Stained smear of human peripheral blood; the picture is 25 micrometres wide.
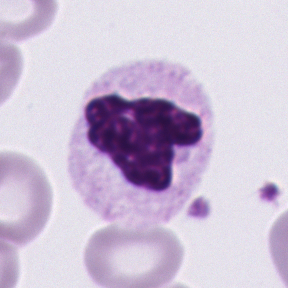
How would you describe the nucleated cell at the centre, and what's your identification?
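Start with the nucleus: its outline is irregular and folded, with several bulges, and the chromatin stains dark purple throughout. The rim of cytoplasm is widest below the nucleus, and fine, faint violet granules are scattered through it. The cell measures about 15 by 12 micrometres, and the nucleus about 10 by 8 micrometres, filling about 40% of the cell's area. What you have here is a segmented neutrophil.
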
